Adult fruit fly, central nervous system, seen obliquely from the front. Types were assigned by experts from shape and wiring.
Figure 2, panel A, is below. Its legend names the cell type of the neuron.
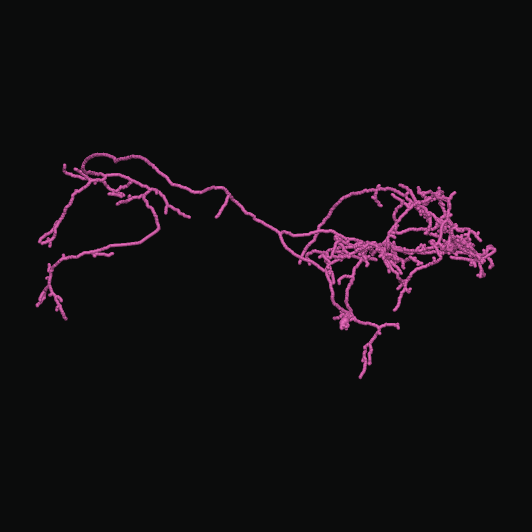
LHAV8a1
